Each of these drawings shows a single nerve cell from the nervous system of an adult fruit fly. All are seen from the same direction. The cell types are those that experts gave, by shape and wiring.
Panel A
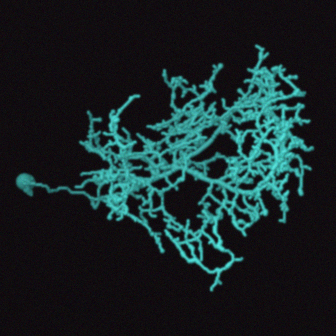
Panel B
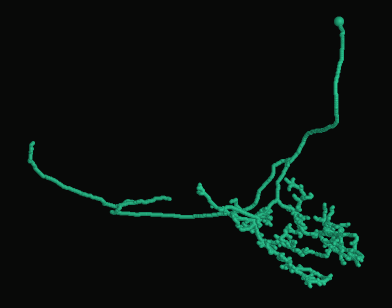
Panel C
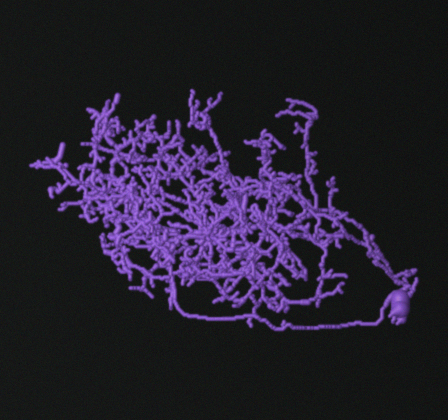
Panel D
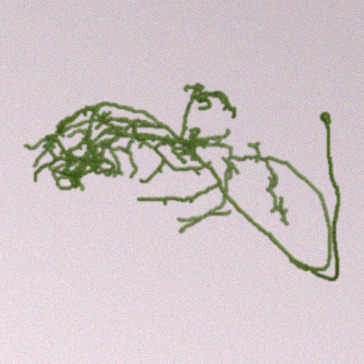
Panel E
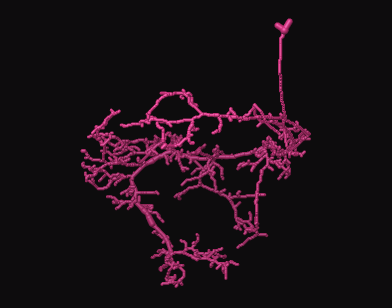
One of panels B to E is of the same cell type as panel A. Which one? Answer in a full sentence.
Panel C shows a nerve cell of the same cell type.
